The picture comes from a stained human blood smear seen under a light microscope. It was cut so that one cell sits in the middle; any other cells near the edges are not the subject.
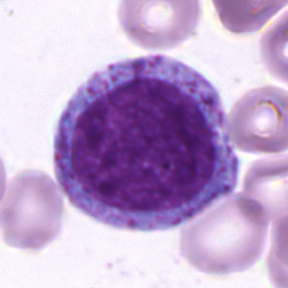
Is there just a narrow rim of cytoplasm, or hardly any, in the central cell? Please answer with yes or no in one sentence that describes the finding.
Yes, the cell's cytoplasm is limited to a thin rim around the nucleus.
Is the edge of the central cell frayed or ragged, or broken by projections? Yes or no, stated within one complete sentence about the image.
No, what this cell has is a smooth outline, not a rough one.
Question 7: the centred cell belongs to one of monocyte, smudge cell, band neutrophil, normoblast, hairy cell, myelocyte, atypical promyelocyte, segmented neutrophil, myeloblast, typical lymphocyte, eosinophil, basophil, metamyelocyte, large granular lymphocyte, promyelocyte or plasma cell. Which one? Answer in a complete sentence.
This crop is built around a promyelocyte at its centre.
